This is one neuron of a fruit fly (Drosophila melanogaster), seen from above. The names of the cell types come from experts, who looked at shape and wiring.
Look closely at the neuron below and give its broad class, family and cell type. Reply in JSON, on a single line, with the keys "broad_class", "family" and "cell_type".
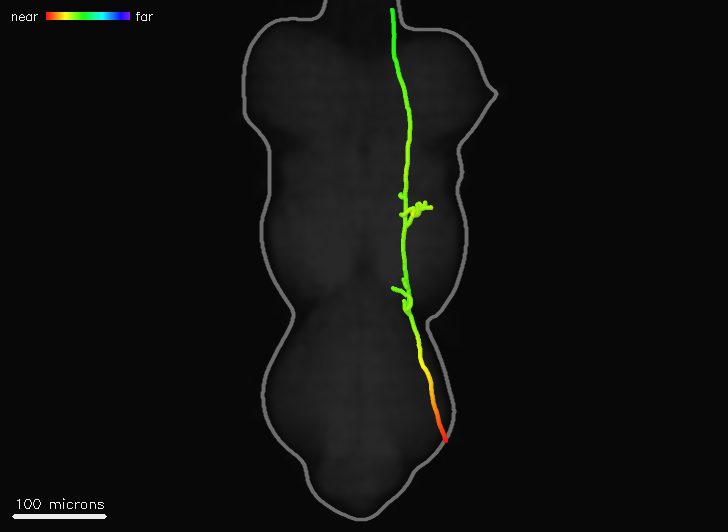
{"broad_class": "sensory neuron entering the nerve cord", "family": "class mechanosensory proprioceptive", "cell_type": "SApp07"}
